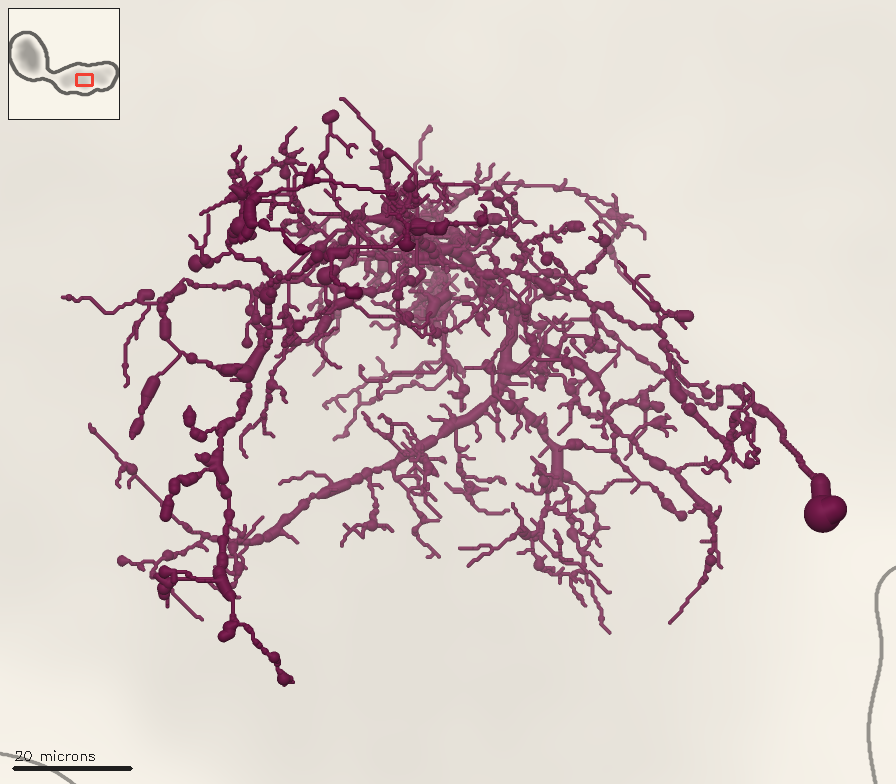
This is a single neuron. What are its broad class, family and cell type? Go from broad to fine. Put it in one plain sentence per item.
A nerve-cord intrinsic neuron of hemilineage 03B, type IN03B032.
